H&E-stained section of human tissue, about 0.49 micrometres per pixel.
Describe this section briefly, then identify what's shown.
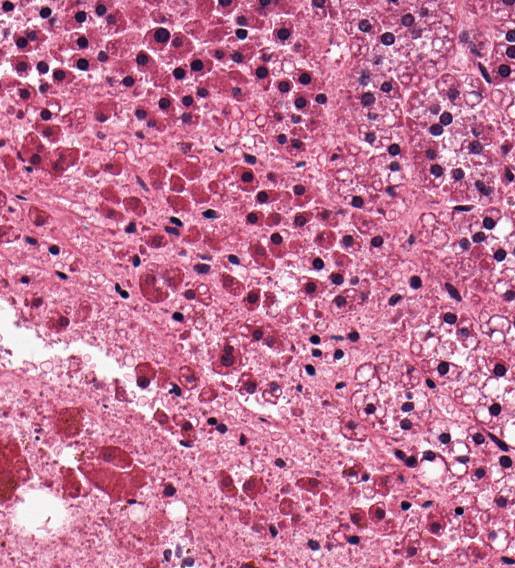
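Closely packed polygonal cells in sheets and cords fill almost the whole field, with no glands or tubules among them. Cells with pale, finely vacuolated, foamy cytoplasm are most numerous upper right and right; deeply pink, dense ones cluster mainly left and centre-left. It's adrenal gland.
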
